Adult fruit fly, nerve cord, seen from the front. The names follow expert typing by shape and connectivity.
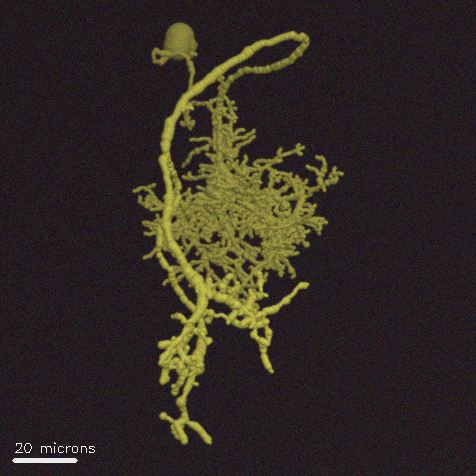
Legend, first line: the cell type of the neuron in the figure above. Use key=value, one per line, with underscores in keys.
cell_type=IN19A014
